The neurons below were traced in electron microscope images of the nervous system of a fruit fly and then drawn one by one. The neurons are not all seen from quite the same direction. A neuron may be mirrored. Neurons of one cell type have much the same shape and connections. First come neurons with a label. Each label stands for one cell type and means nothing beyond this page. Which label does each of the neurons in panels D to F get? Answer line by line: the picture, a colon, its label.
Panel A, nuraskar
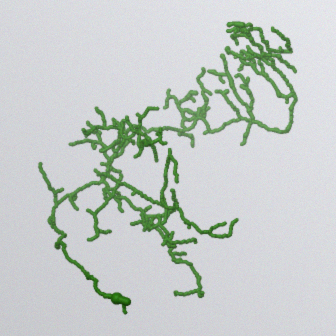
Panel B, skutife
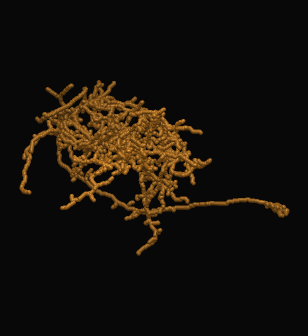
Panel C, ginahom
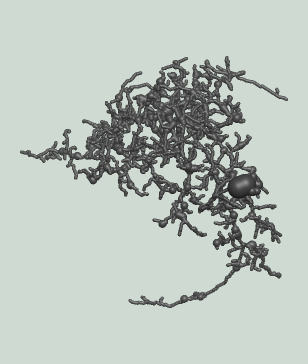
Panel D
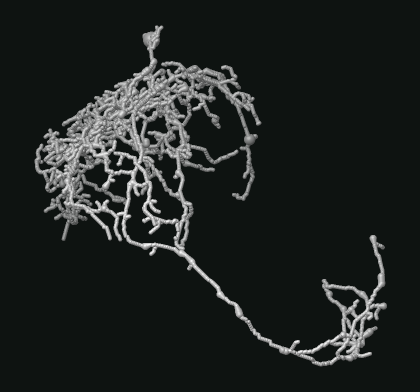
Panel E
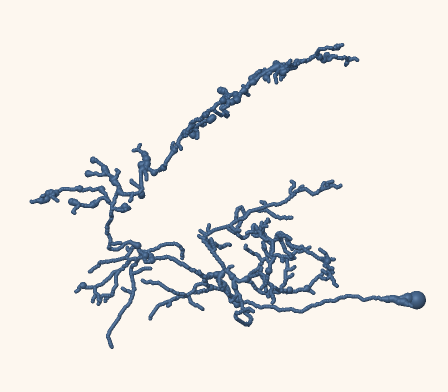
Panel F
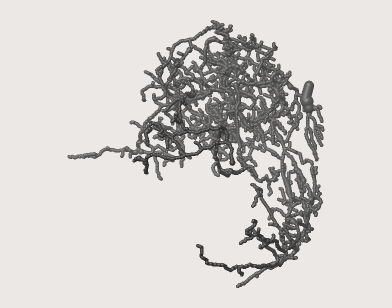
D: ginahom
E: nuraskar
F: ginahom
